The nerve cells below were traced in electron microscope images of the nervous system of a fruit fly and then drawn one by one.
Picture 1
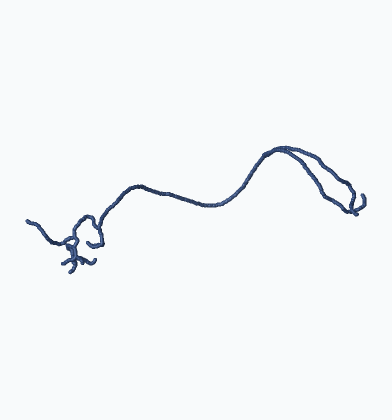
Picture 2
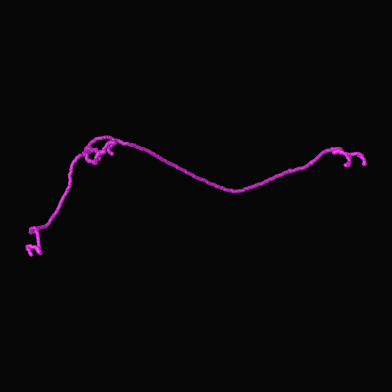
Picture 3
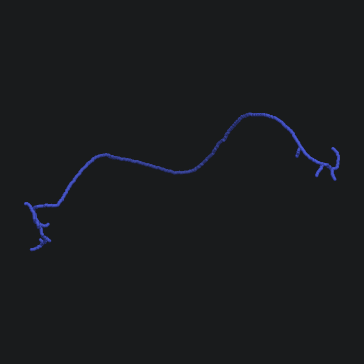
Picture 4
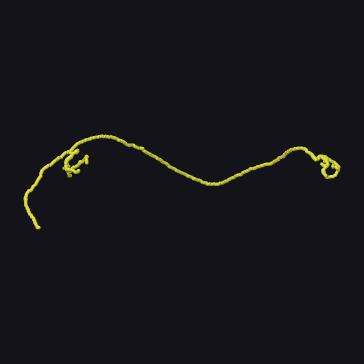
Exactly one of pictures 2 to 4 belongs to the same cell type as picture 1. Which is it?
3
